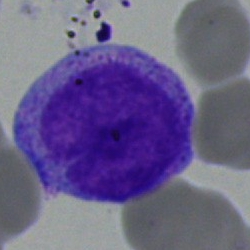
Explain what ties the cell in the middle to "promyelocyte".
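Looking at the cytoplasm first, it is stained blue, and that goes with a promyelocyte.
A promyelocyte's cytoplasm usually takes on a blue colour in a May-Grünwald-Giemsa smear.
Beyond that, I see a roughly round outline with a smooth edge, chromatin that is fine and evenly spread across the nucleus, and fine pinkish-purple granules scattered through the cytoplasm.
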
